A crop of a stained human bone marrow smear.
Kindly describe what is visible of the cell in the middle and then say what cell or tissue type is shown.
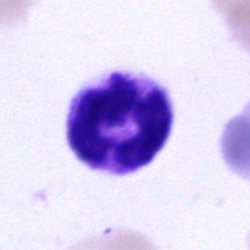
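Roughly round, this one, with a slightly bumpy edge. Its nucleus closes into a ring around a pale central area, and small pale clefts notch that ring at the top and bottom. The chromatin is dense and stains a very dark purple. It's a segmented neutrophil.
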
